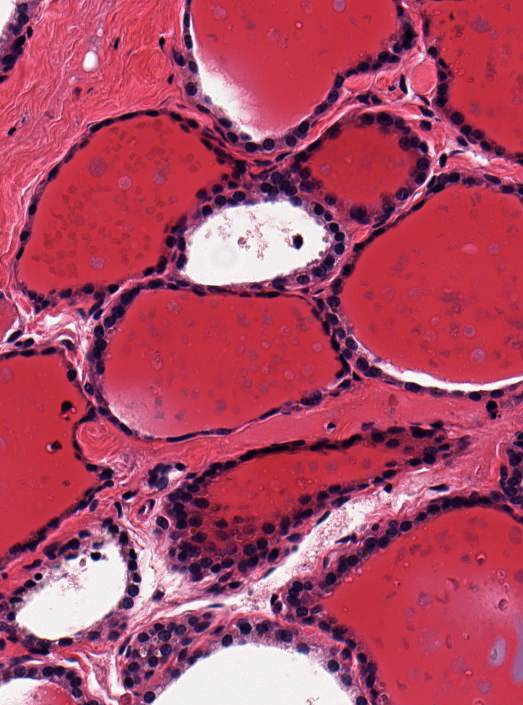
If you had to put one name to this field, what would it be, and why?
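You are looking at the thyroid follicle. See how closely packed rounded follicles fill the field, with thin strands of stroma between them, and most hold homogeneous deep pink colloid. Follow one edge: a single layer of low cuboidal to flattened epithelial cells lines it, with small, round, darkly stained nuclei.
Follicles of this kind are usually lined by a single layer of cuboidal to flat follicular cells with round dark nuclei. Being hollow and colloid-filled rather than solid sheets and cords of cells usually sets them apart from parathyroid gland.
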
